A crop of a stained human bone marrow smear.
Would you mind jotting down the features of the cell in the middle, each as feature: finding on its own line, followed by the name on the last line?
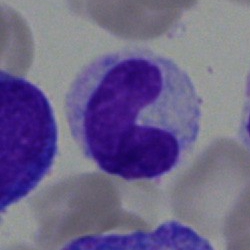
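Shape: a round outline, as you can see
Nucleus: bent into a C shape
Hollow: the curve opens toward the right
Cytoplasm: a pale lilac
Verdict: this one's a band neutrophil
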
